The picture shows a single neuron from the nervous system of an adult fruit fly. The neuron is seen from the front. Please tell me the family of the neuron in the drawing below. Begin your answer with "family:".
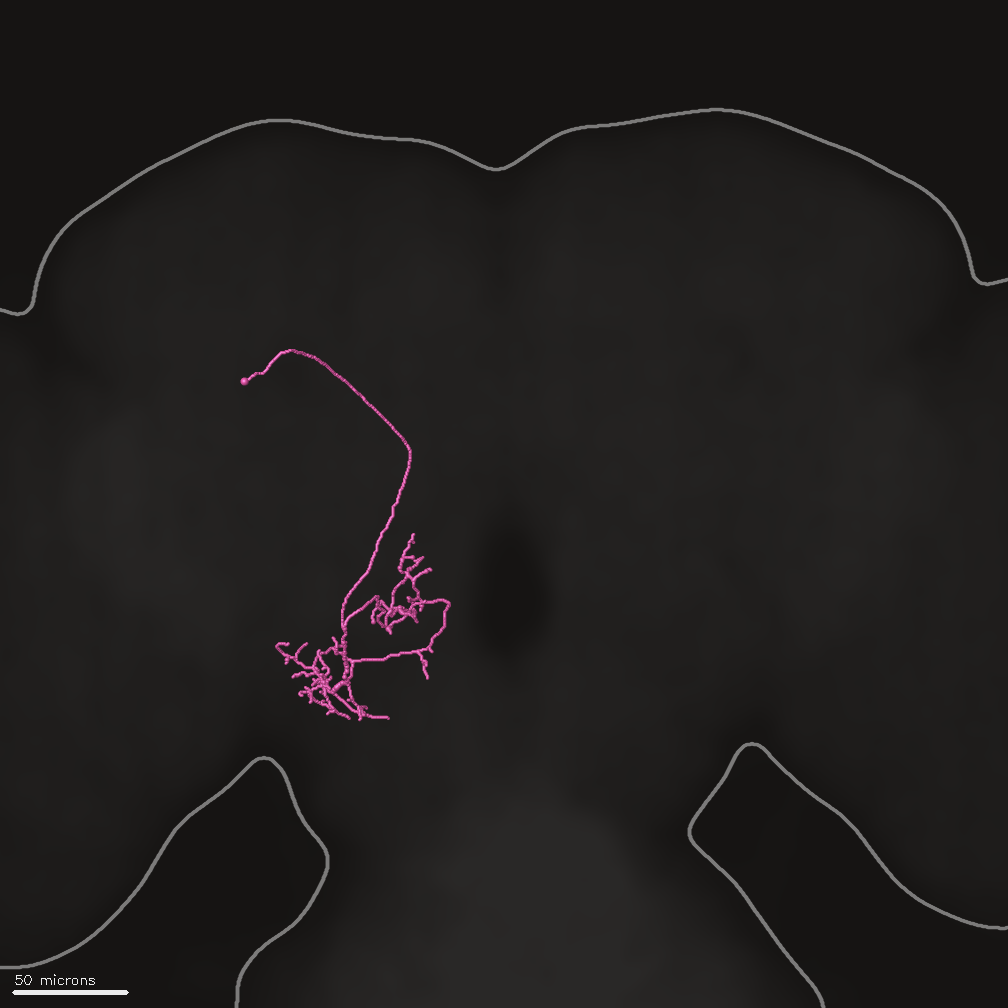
family: hemilineage WEDd1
